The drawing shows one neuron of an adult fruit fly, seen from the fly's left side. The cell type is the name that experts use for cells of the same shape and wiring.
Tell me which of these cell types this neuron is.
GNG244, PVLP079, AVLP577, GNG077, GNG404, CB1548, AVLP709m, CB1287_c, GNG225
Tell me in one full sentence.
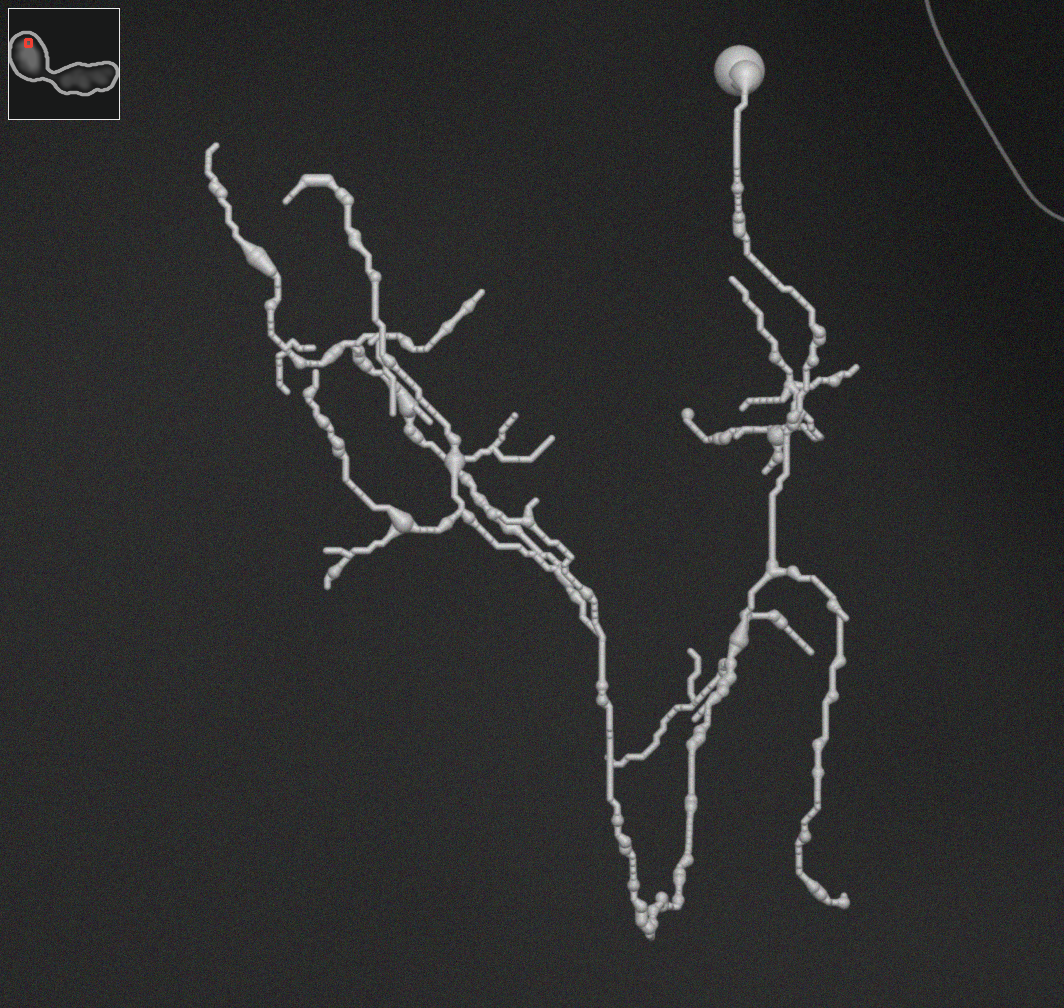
The cell type name CB1548 applies to this neuron.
